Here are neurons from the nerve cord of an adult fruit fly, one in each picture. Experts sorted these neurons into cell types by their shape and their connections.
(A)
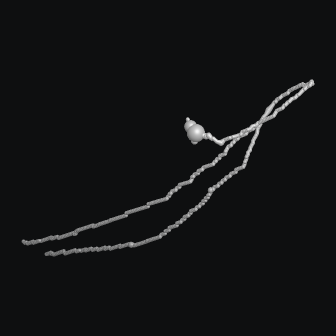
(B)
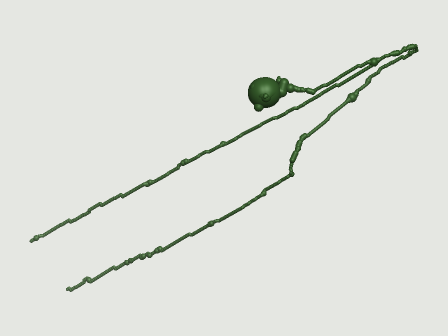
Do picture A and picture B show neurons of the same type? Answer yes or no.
yes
